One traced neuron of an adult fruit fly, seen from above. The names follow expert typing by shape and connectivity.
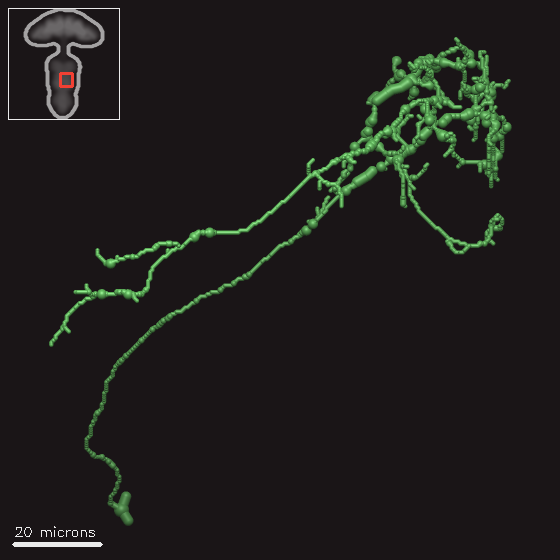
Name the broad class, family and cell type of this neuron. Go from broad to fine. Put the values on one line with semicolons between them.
nerve-cord intrinsic neuron; hemilineage 06B; IN06B079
